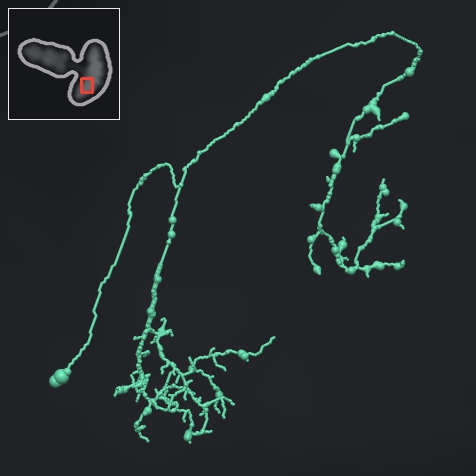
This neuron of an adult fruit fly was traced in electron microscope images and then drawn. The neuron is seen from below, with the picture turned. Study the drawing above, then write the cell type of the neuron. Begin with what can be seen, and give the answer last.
It is in the brain and does not reach the nerve cord. Its cell body lies at the lower left of the picture. The picture shows dozens of branch ends. It is a central-brain intrinsic neuron. Its cell type is LHPV5d1.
